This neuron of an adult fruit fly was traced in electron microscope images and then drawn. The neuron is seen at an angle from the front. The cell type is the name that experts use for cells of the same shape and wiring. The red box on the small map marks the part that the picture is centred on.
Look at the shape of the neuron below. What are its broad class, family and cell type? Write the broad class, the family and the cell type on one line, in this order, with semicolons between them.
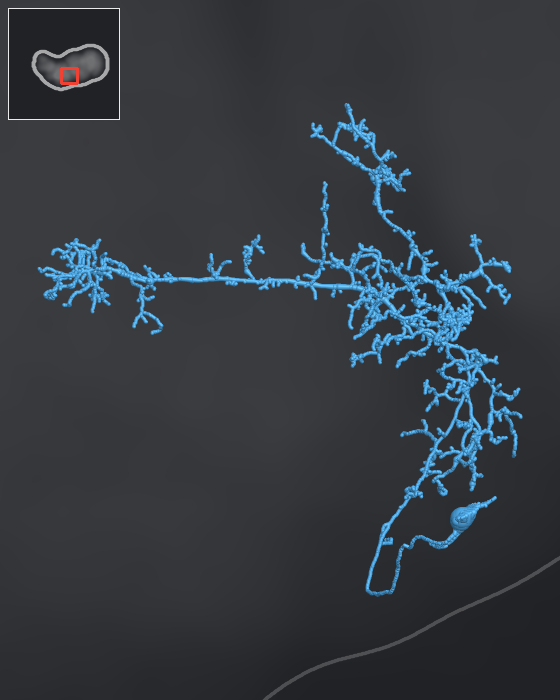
nerve-cord intrinsic neuron; hemilineage 13A; IN13A042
